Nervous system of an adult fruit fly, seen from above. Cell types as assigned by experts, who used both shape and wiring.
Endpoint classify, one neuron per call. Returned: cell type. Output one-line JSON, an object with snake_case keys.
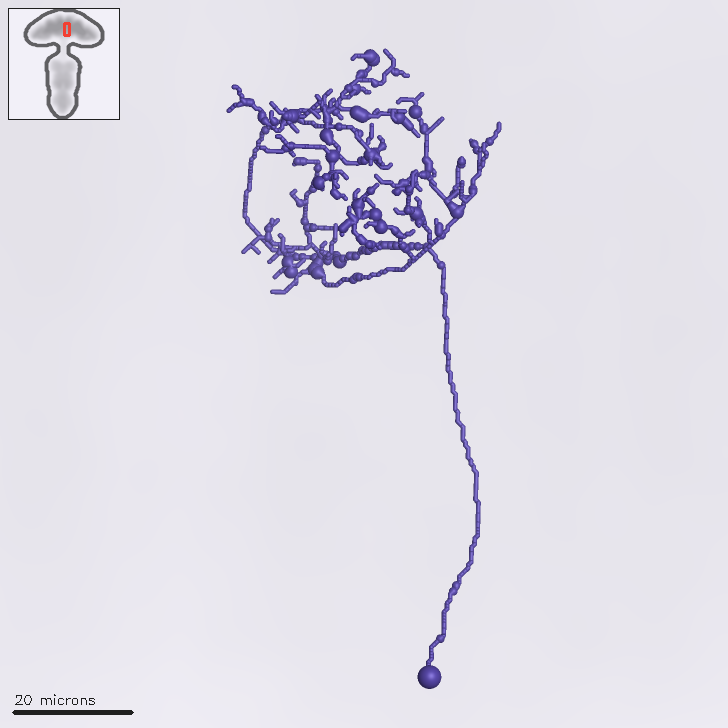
{"cell_type": "vDeltaE"}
